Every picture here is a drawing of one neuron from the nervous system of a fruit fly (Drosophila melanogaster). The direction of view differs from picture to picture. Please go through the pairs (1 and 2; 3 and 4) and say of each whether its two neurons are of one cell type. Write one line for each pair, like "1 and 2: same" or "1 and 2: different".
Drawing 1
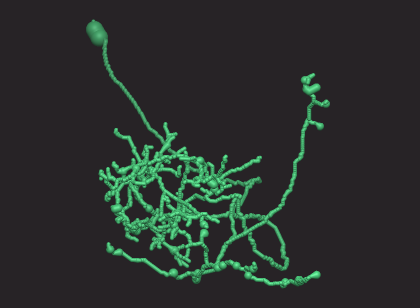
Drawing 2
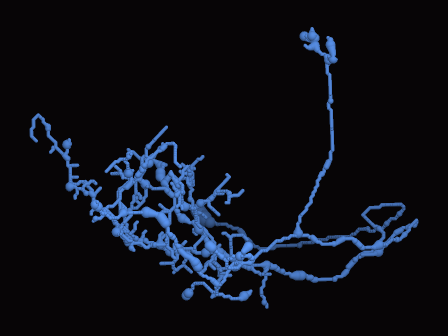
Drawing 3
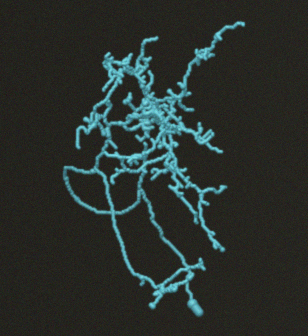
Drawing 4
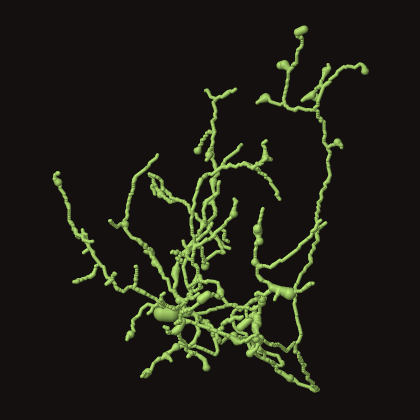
1 and 2: same
3 and 4: same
